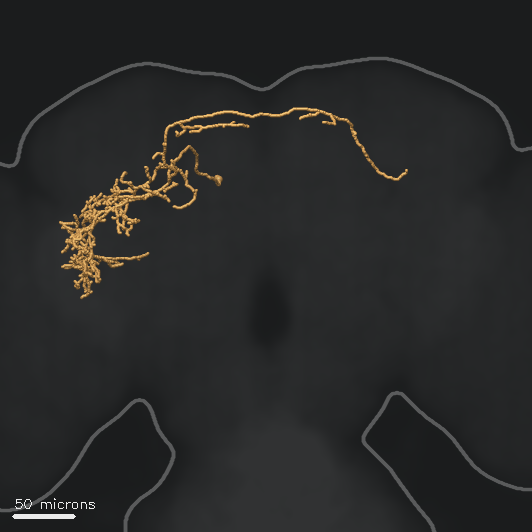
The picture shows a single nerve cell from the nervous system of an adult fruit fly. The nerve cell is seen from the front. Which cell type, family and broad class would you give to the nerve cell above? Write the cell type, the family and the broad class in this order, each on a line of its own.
pC1_7b
hemilineage DM4_dorsal
central-brain intrinsic neuron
